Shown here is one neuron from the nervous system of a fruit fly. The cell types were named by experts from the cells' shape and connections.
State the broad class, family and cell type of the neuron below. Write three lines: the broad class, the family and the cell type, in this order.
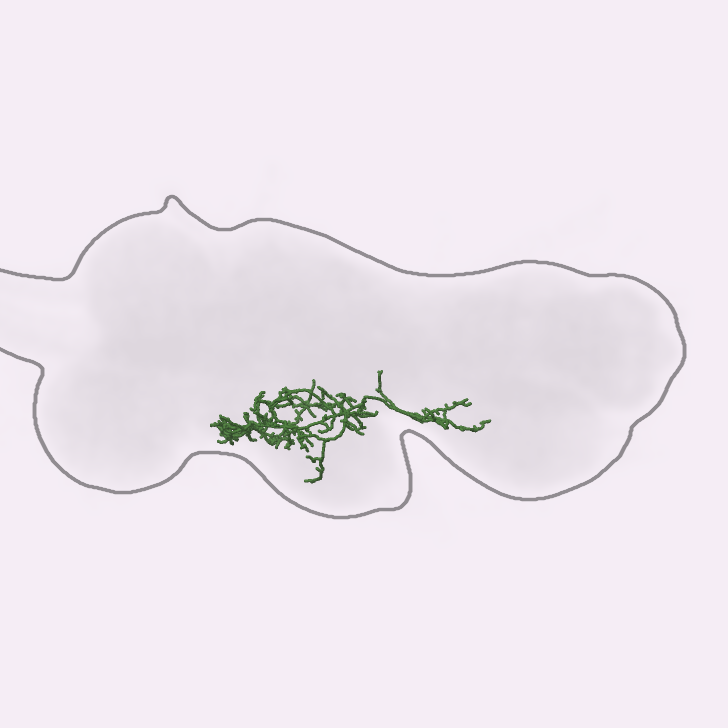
nerve-cord intrinsic neuron
hemilineage 03A
IN03A030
